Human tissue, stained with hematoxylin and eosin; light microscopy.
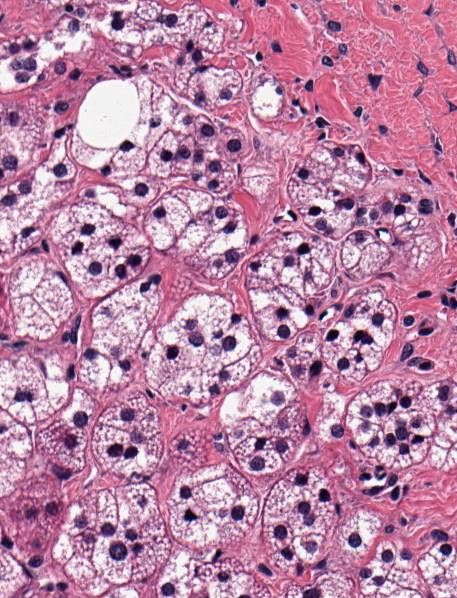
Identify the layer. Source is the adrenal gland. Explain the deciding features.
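Look here: this is zona fasciculata. Its cells carry abundant pale, finely vacuolated, foamy cytoplasm and small, round, dark nuclei.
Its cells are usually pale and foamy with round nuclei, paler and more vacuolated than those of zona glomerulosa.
They sit in rounded nests parted by thin pink partitions; the upper right corner holds dense pink fibrous tissue with spindle-shaped nuclei.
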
